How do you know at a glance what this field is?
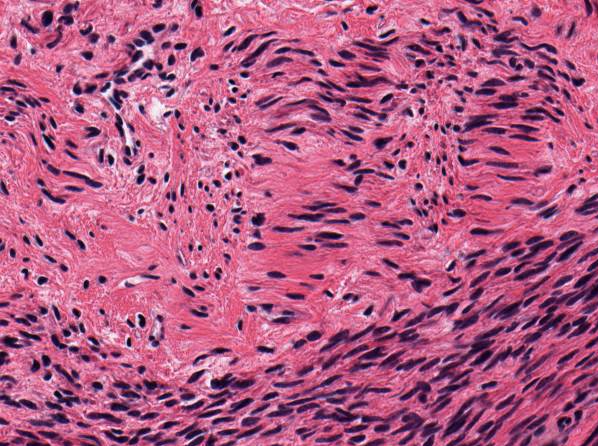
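I'd call this smooth muscle. The spindle cells gather in fascicles running in differing directions; to my eye that decides it.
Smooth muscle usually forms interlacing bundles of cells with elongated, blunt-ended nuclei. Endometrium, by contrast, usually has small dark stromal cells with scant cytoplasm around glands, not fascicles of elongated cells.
The lower part is more densely cellular than the upper left, its crowded spindle nuclei sweeping in a broad band roughly left to right. In the upper left, many nuclei look small and round where bundles are cut across.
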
